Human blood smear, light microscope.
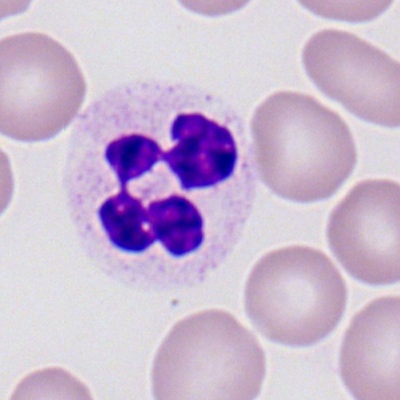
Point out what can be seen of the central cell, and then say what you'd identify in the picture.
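The cell has a round, smooth outline. Its nucleus is divided into four separate lobes, which are joined by thin strands. The cytoplasm is plentiful and pale pink. This cell is a segmented neutrophil.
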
